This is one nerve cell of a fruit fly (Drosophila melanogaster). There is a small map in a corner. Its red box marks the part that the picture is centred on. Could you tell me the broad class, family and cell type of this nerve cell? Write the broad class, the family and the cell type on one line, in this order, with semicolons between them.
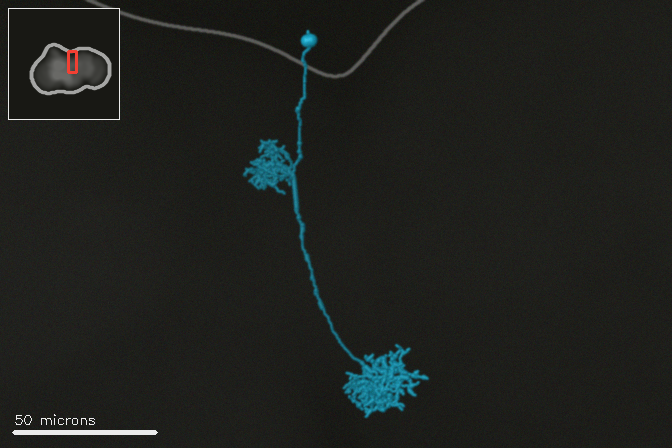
central-brain intrinsic neuron; class CX; PEN_a(PEN1)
